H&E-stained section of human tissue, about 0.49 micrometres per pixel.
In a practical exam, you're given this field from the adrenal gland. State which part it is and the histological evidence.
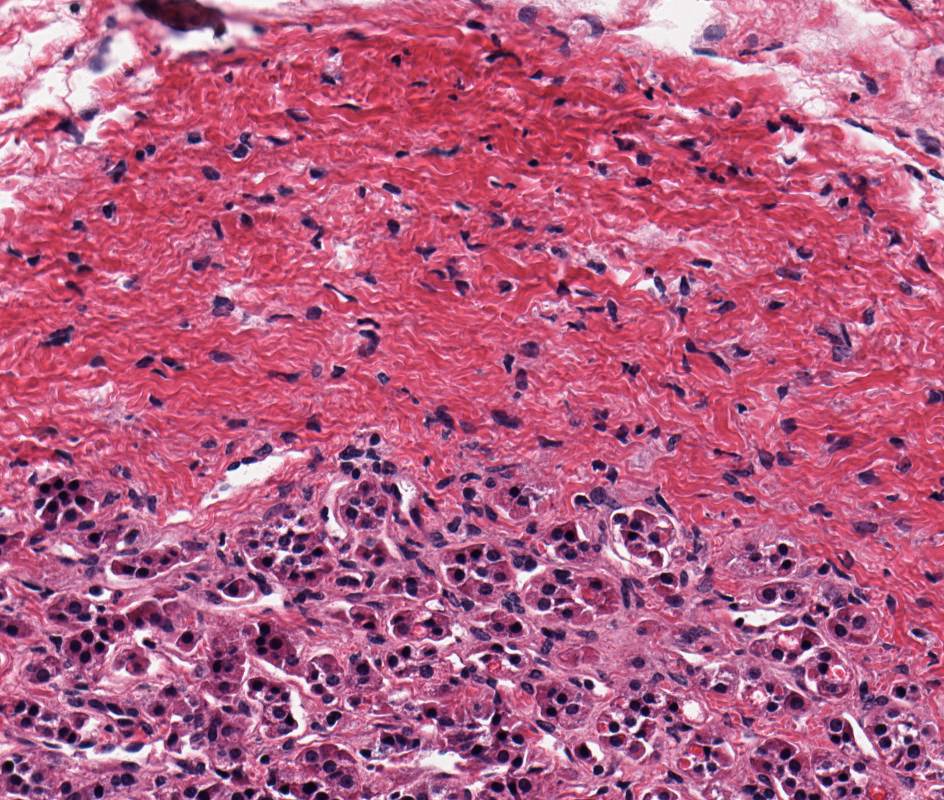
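This field shows dense connective tissue. Point one: dense pink fibrous tissue fills roughly the upper two-thirds.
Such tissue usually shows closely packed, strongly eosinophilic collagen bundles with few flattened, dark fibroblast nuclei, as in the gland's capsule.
Point two: the lower third is a crowded area of nested cells with round, dark, fairly uniform nuclei and thin-walled slit-like spaces between nests.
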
